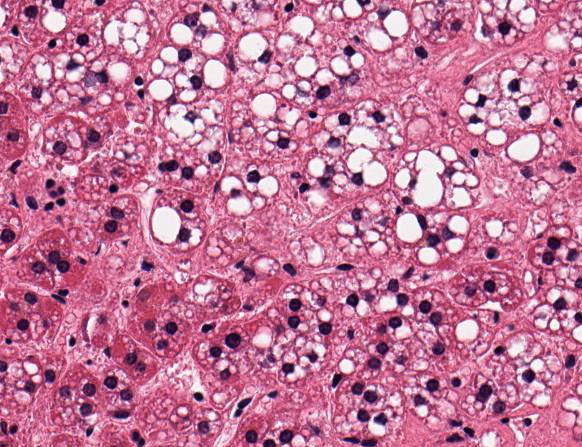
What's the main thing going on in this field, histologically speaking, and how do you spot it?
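The field mainly shows zona fasciculata of the adrenal gland. Check the cells: large and polygonal, they fill the whole field in nests and cords parted by thin pink strands. Check the cytoplasm: most cells are crowded with many small, round, clear vacuoles. Check the nuclei: round and dark, they mostly sit near the cell centre rather than being pushed to the edge.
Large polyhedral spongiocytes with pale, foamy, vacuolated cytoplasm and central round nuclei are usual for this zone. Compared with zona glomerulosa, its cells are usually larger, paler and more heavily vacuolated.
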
